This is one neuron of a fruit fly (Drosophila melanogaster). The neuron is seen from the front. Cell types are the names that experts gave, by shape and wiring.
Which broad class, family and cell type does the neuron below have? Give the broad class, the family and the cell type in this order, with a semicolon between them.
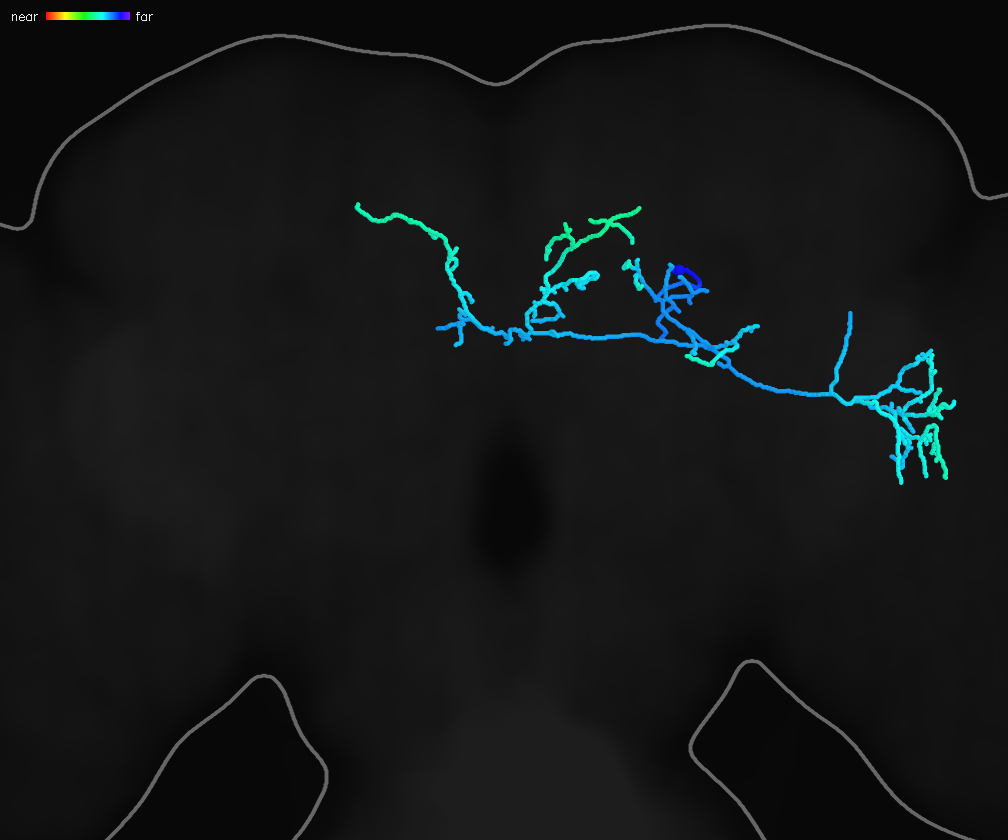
visual projection neuron; hemilineage PSp3; LoVP24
